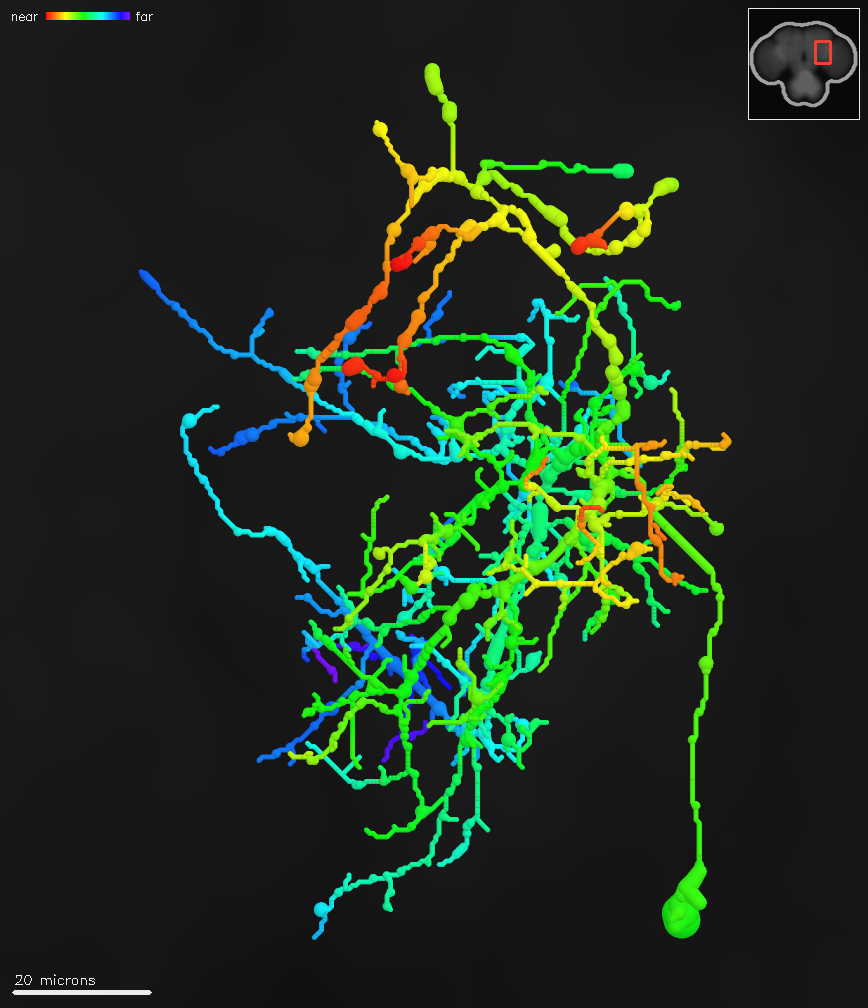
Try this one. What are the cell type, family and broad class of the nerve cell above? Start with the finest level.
AVLP109; hemilineage VLPl&p2_lateral; central-brain intrinsic neuron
